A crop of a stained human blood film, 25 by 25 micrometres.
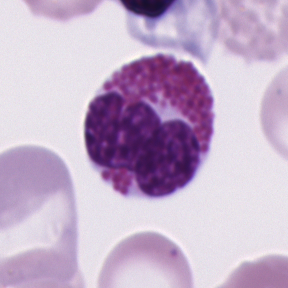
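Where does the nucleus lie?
In the lower left part of the cell, which measures about 13 by 11 micrometres.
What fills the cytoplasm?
Coarse, round, reddish-pink granules, packed mainly beside the nucleus so that its lobes stay visible.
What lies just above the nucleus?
A small pale, nearly colourless patch of cytoplasm.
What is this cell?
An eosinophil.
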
